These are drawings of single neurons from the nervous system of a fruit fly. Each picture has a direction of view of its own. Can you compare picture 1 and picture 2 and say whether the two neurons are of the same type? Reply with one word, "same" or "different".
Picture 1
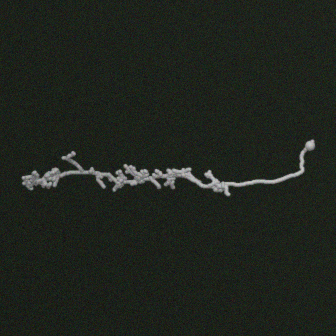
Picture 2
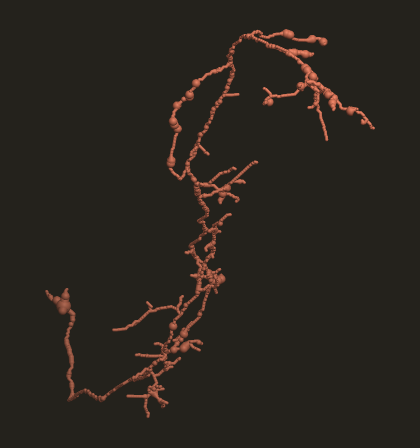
same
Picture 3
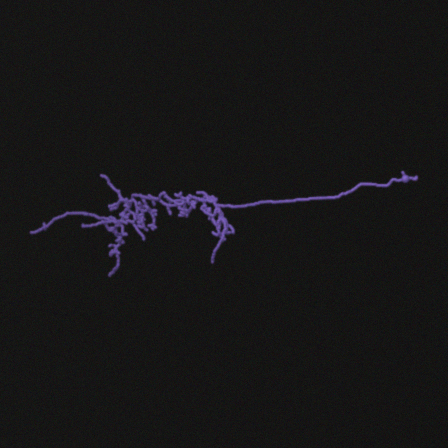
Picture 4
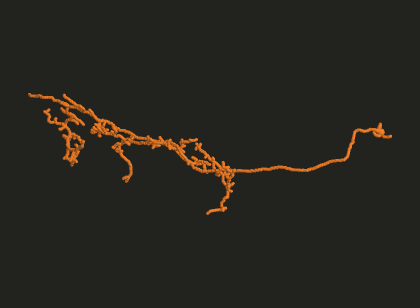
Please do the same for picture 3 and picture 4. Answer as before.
same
